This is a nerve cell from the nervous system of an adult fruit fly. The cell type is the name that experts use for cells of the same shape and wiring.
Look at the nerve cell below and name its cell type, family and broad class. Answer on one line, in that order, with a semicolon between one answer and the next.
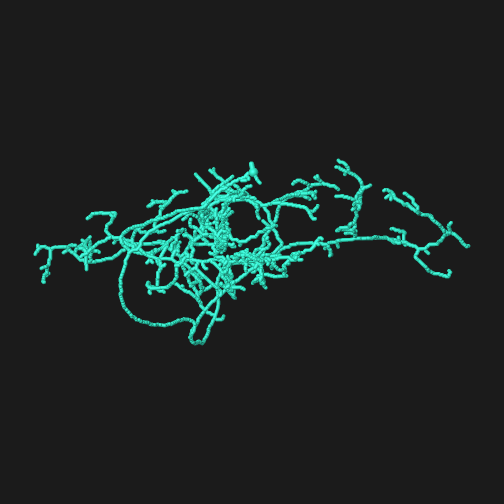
IN19B037; hemilineage 19B; nerve-cord intrinsic neuron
